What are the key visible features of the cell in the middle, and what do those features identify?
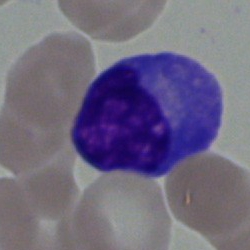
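Nucleus off-centre toward the left. Chromatin dark purple and clumped, small paler spots between the clumps. Cytoplasm deep blue, a moderate rim lying mainly to the right of the nucleus. Plasma cell.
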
